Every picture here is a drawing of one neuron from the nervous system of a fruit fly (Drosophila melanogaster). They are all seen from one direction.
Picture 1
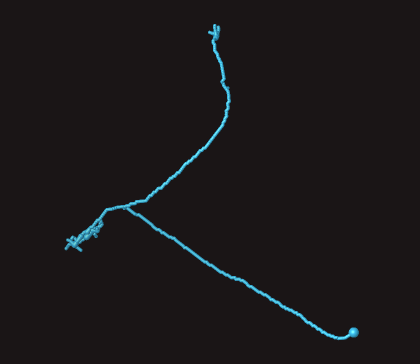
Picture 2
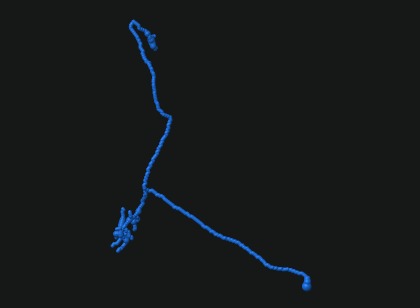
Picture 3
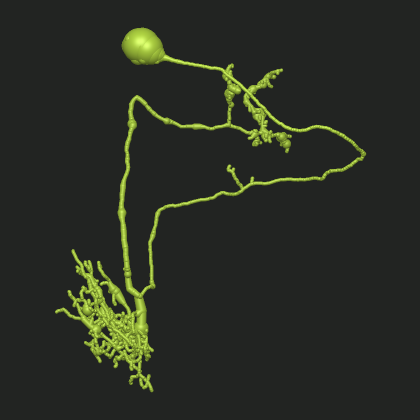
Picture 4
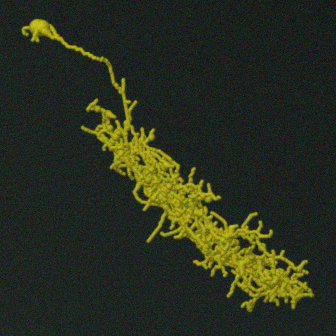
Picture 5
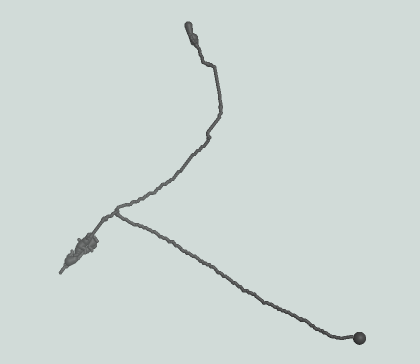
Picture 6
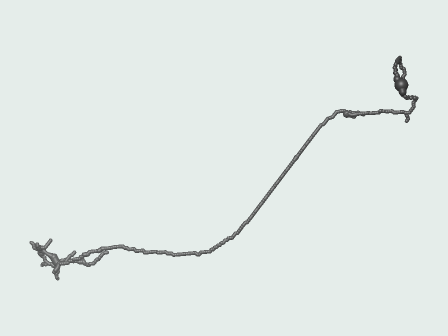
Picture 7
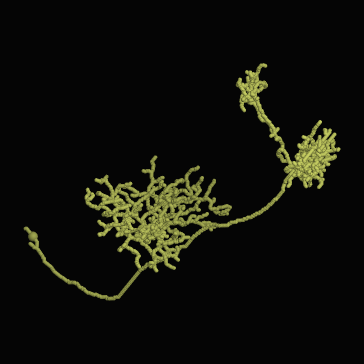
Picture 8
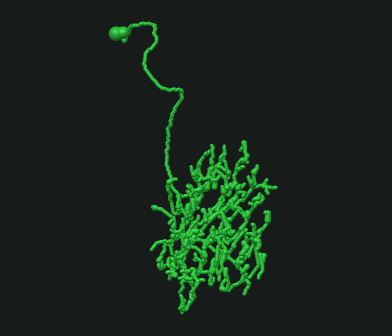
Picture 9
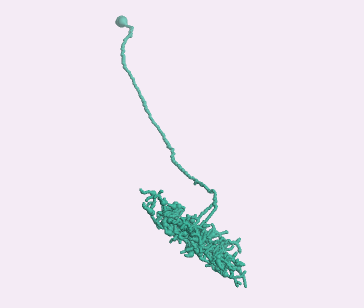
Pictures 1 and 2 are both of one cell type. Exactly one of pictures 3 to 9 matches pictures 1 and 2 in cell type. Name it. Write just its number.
5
